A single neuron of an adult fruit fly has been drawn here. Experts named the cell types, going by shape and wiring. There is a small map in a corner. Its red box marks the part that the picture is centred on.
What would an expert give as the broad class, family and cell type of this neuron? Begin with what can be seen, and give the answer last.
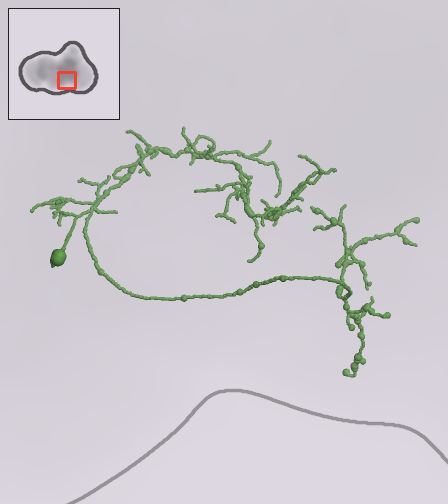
The cell body can be seen on the left of the picture. The picture shows dozens of branch ends. Its broad class is nerve-cord intrinsic neuron. The family is hemilineage 01A. The cell type is IN01A081.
